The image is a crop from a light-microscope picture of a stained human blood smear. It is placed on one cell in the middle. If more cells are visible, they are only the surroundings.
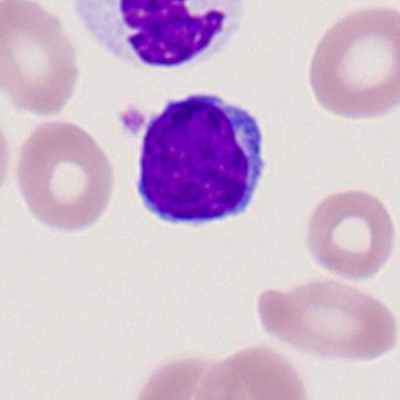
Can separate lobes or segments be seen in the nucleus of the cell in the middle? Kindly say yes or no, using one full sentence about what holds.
No, the nucleus is not split into segments; it is one compact round, oval or kidney-shaped mass.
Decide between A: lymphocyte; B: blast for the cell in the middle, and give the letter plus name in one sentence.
The cell in the middle is a lymphocyte, and that makes option A correct.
